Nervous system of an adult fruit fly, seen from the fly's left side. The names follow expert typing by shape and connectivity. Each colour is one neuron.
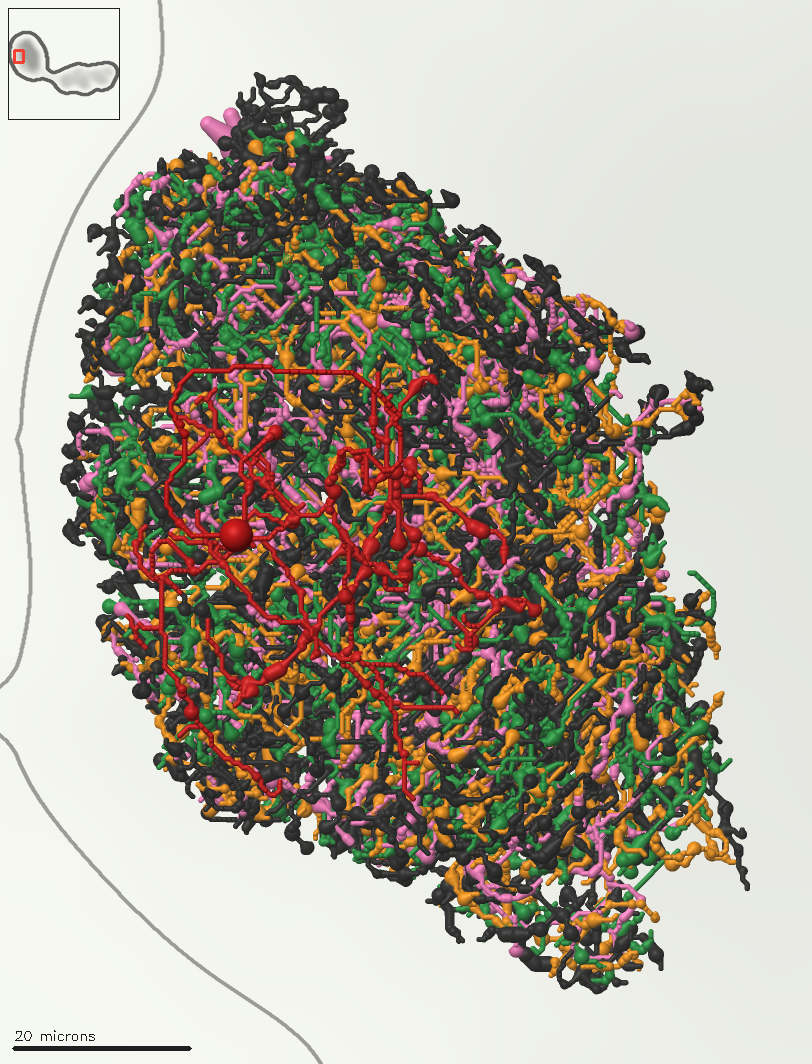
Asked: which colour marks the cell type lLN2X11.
orange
